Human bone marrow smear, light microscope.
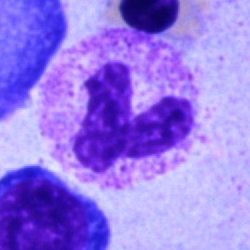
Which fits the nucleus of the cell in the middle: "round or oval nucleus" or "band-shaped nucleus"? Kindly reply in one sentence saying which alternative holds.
The cell carries a nucleus shaped as a curved band without separate lobes.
